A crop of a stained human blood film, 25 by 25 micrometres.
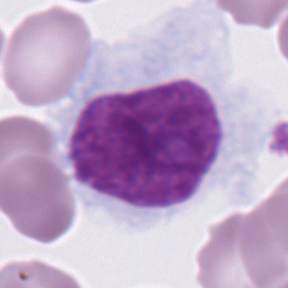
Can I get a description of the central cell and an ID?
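Look at the outline first: it wanders, and the edges are frayed and ill-defined. Inside sits a single nucleus, one mass with no lobes, wider than it is tall. The cytoplasm is a pale greyish-blue and carries no large coarse coloured granules. So this one is a hairy cell.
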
